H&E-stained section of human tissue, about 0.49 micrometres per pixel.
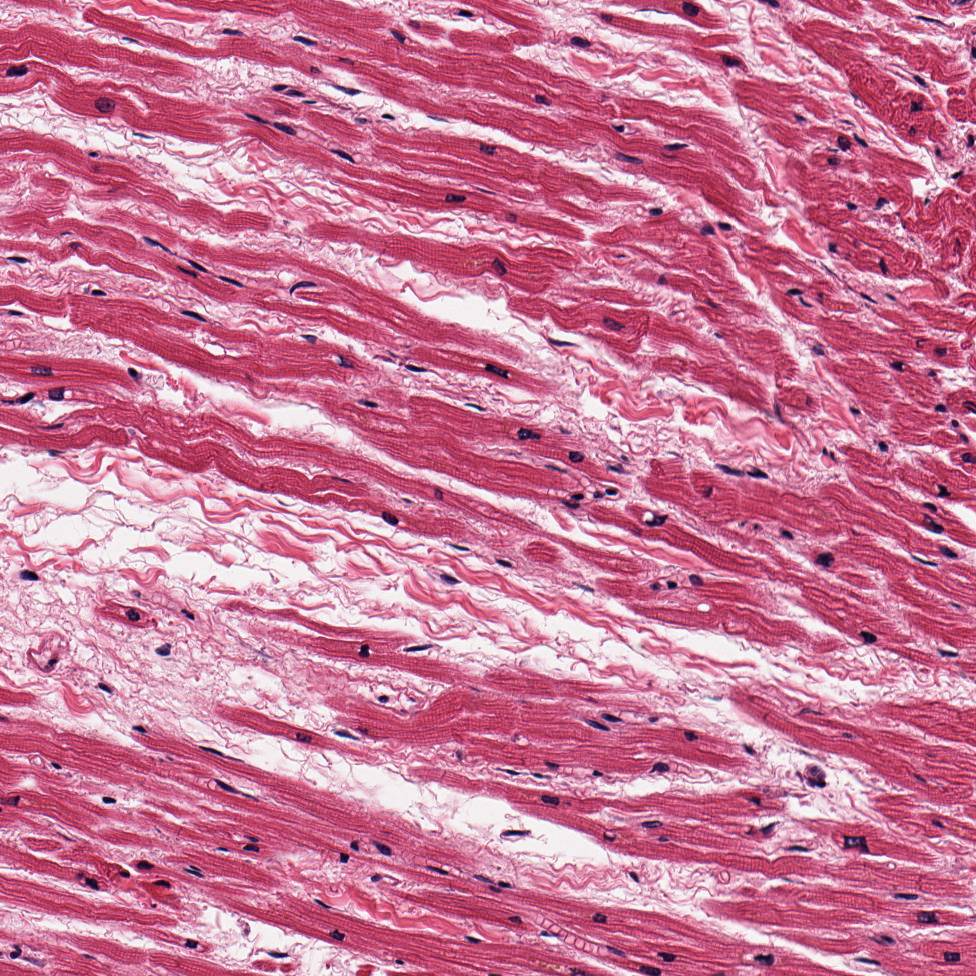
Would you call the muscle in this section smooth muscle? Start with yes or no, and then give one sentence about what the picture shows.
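No. The pink muscle fibres show fine cross-striations along their length.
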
